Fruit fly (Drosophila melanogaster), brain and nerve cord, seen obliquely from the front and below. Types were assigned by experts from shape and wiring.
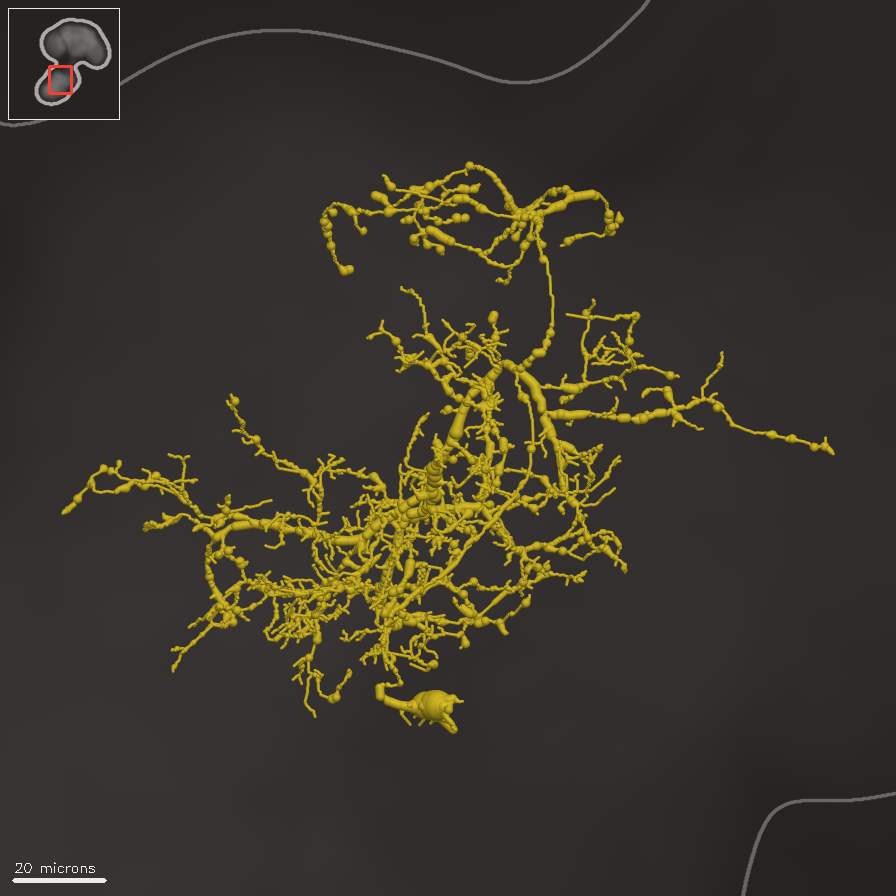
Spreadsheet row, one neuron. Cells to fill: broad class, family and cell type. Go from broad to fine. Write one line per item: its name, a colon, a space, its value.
broad class: nerve-cord intrinsic neuron
family: hemilineage 12B
cell type: IN12B015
